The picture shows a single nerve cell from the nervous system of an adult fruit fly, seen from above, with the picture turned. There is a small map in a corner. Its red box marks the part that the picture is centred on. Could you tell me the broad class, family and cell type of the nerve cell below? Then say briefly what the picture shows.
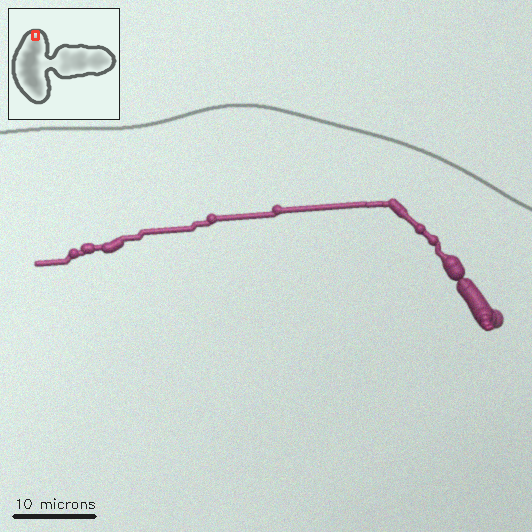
Its broad class is optic-lobe intrinsic neuron. Its family is L. The cell type is L3. It lies in the brain. From left to right in the picture it spans about 55 microns. There are a dozen or fewer branch ends.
